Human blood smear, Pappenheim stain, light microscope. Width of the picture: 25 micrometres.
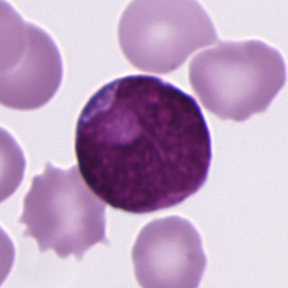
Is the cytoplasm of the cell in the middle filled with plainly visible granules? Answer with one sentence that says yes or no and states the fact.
No, the cytoplasm of the cell shows no visible granules.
